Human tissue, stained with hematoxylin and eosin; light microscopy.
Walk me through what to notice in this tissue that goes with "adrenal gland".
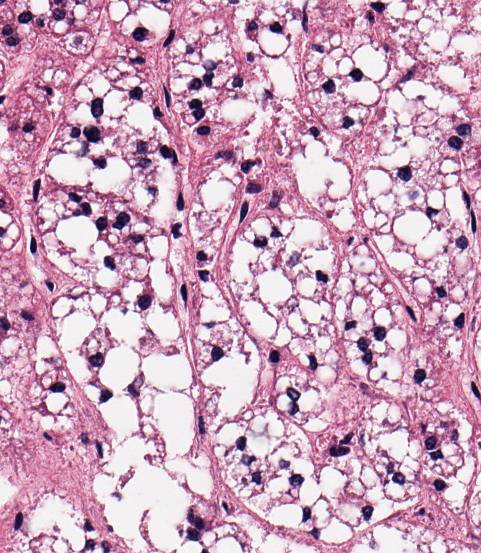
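The tissue is adrenal gland. Its cells have abundant clear cytoplasm filled with many vacuoles of varying size, and small, round, darkly stained nuclei. The cells form solid nests with no gland lumens at their centres, divided by delicate, thin eosinophilic septa that carry scattered elongated dark nuclei.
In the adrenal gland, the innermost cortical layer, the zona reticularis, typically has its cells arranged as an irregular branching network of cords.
The solid nests seen here differ from that branching pattern of cords.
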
